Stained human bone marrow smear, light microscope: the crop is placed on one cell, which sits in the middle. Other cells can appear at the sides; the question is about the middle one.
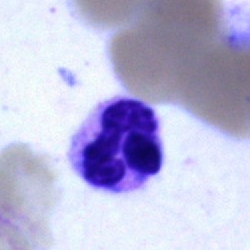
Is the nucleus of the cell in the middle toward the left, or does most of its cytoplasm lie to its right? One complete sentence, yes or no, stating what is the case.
No, it is to the left of the nucleus that most cytoplasm lies.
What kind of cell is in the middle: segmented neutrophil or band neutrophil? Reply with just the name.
segmented neutrophil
